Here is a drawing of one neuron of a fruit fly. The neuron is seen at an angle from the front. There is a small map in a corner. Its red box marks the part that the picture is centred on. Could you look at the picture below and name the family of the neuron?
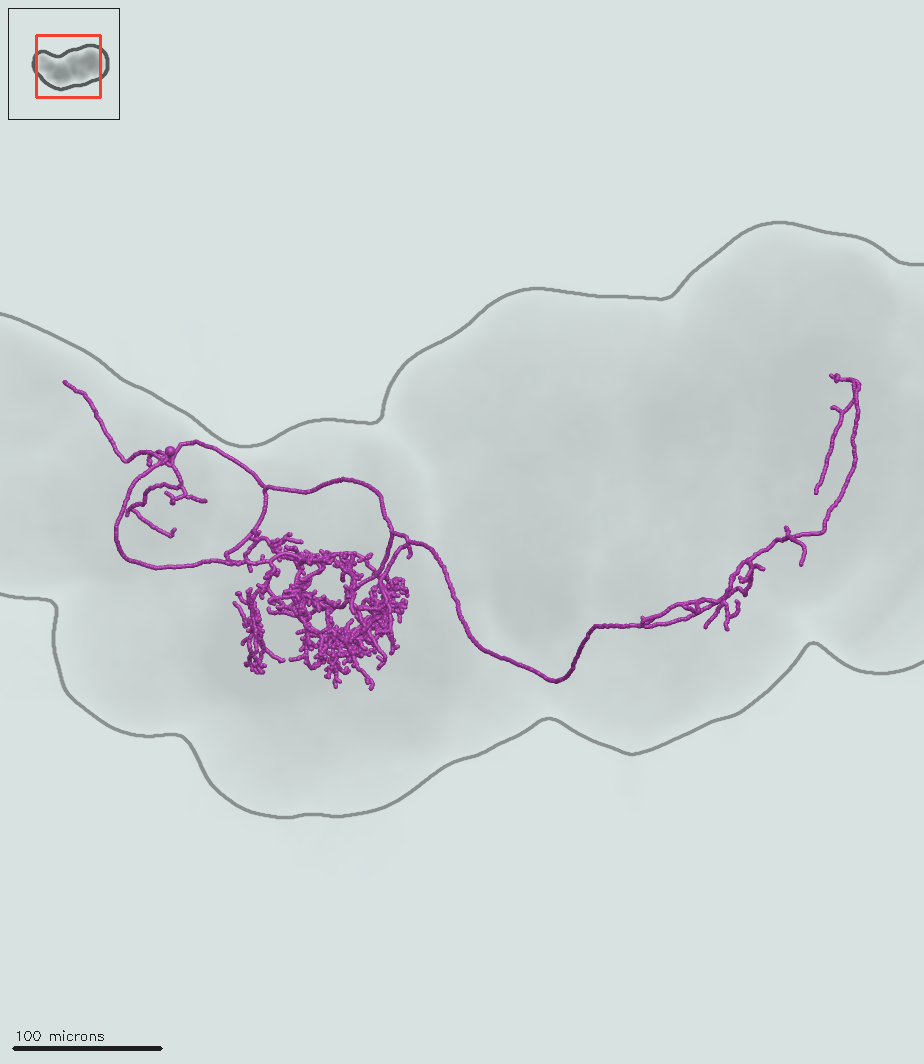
hemilineage 19B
